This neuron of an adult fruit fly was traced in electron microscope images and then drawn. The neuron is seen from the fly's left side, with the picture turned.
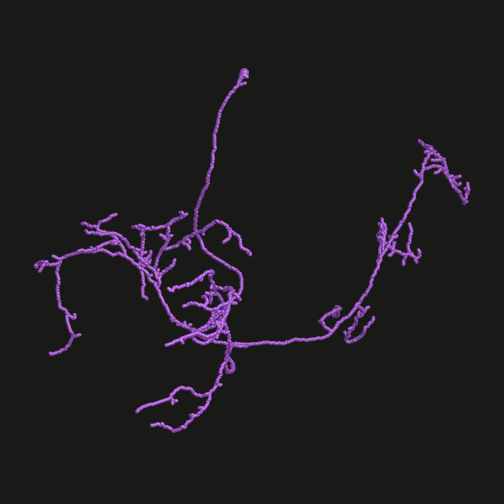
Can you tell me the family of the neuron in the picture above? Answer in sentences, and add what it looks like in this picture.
Its family is hemilineage PSa1. This is a central-brain intrinsic neuron. The cell body can be seen at the top of the picture. Dozens of branch ends can be seen.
